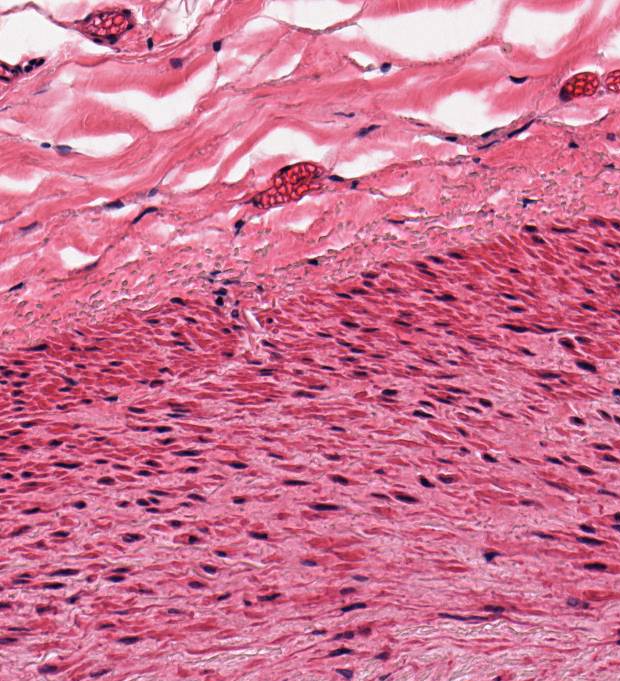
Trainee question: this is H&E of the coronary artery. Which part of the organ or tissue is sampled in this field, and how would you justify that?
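The tunica media is the dense, closely nucleated band filling the lower two-thirds of the field. Its smooth muscle nuclei are elongated, spindle-shaped and dark purple, and the cytoplasm is strongly eosinophilic, deep pink-red.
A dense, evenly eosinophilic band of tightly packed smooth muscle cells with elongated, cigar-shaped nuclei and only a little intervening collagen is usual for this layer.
Above the band lies looser fibrous tissue of thick, wavy collagen bundles with few nuclei, separated by white clefts.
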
